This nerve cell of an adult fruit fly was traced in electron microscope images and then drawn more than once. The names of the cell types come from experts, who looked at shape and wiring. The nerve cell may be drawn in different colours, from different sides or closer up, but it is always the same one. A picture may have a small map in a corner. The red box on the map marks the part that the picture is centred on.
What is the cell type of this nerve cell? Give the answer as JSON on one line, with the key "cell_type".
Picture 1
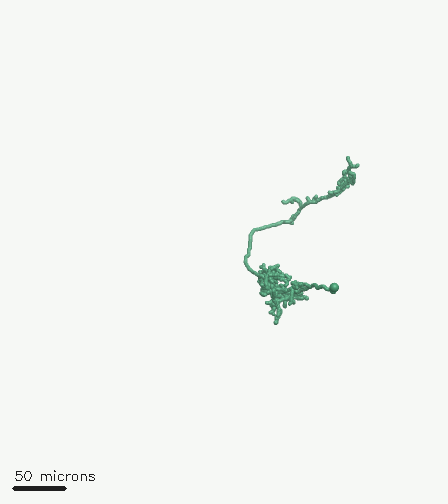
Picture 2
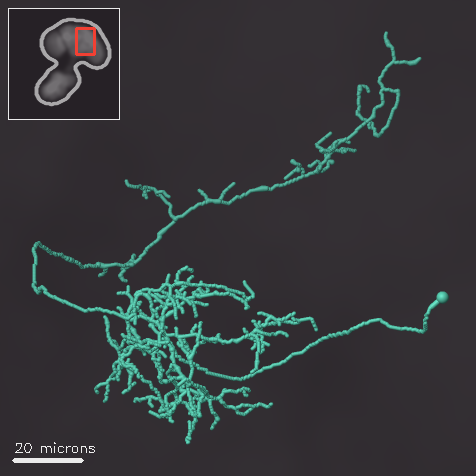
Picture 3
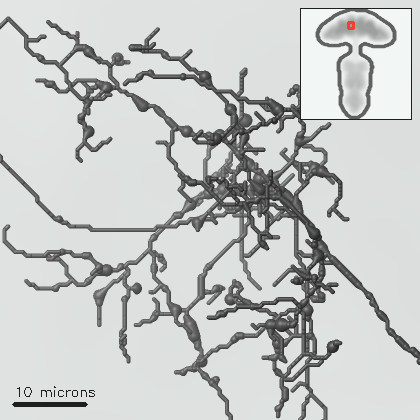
{"cell_type": "VES032"}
